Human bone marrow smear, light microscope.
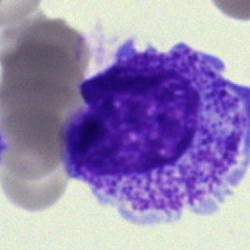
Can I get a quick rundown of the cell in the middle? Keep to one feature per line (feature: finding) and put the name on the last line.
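Nucleus: off-centre, toward upper left
Cytoplasm: plentiful, broad pale lilac zone below and right of nucleus
Granules: many, purple, crowding the cytoplasm
Outline: irregular, small bulges along top and right edges
Name: myelocyte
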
